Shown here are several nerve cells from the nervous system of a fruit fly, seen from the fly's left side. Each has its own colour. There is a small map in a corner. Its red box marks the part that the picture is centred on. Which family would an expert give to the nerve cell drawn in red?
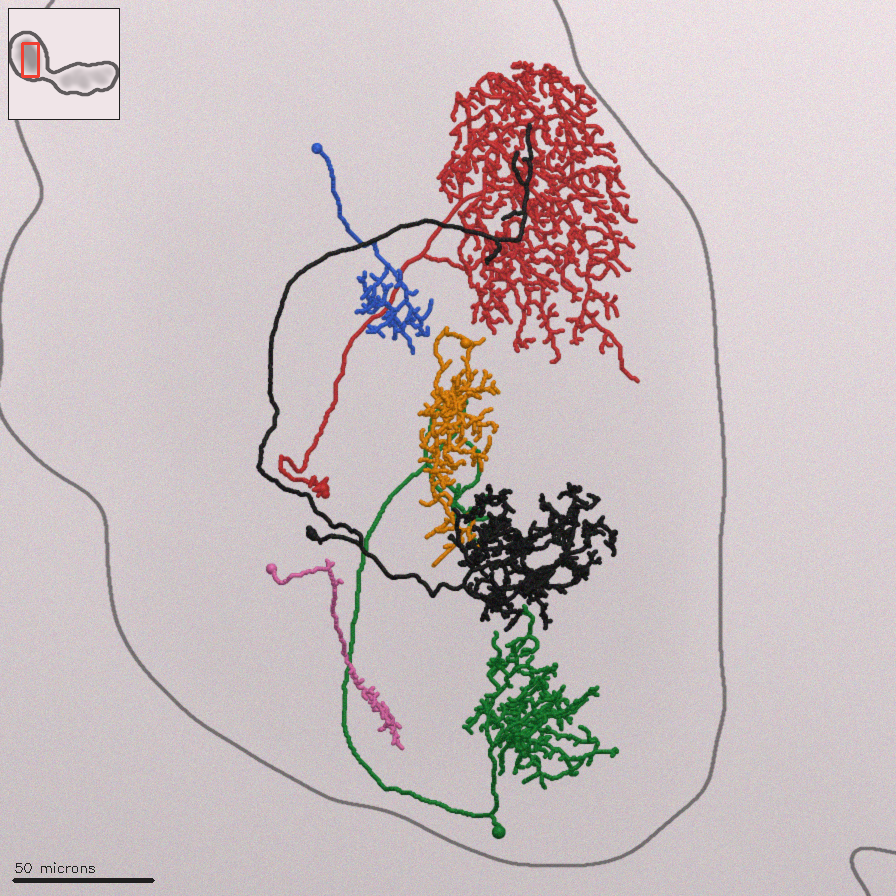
Dm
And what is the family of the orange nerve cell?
Dm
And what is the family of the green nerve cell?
MeLo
